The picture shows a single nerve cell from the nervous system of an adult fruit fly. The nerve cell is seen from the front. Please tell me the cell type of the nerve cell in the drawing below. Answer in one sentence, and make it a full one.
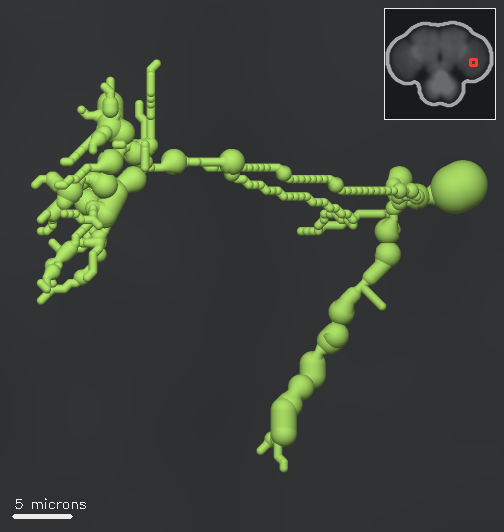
The cell type for the nerve cell is T5c.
